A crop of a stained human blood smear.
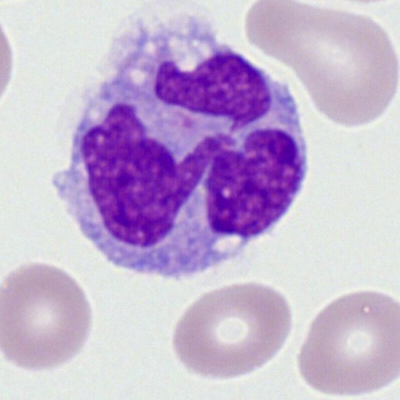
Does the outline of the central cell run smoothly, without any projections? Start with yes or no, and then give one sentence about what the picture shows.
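No. The cell outline is roughly round, with a slightly ragged edge at the upper left.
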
